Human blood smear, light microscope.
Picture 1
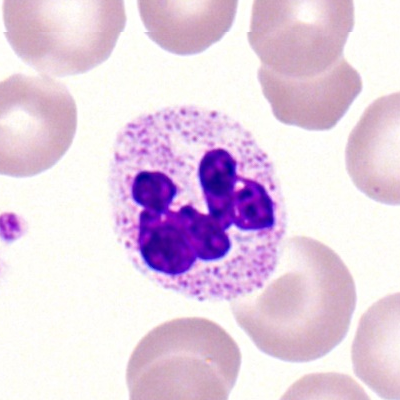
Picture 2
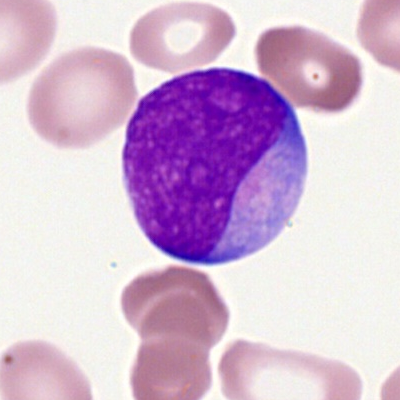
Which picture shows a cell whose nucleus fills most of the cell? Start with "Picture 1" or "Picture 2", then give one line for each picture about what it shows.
Picture 2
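What picture 1 shows: The cytoplasm is plentiful and very pale pink.
What picture 2 shows: The nucleus fills most of the cell.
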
